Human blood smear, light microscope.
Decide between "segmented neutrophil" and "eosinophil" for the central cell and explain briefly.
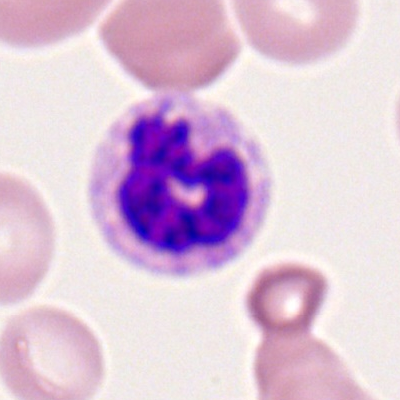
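This is a segmented neutrophil, not an eosinophil. The granules decide it: they are fine and faint lilac.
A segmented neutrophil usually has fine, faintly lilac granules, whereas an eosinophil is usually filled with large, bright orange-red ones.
The nucleus curves around a small pale gap near the cell's centre, with a knobbly, lobed edge and dark purple, coarsely clumped chromatin.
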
